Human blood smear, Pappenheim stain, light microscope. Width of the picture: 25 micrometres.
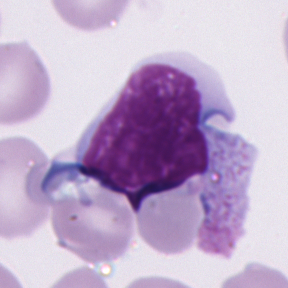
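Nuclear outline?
Irregular and angular, with a pointed extension at the lower edge.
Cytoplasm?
Pale grey-blue, darker blue along the lower left edge; a broad flap reaches beyond the nucleus toward the upper right.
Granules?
None visible.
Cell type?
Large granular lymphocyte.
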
